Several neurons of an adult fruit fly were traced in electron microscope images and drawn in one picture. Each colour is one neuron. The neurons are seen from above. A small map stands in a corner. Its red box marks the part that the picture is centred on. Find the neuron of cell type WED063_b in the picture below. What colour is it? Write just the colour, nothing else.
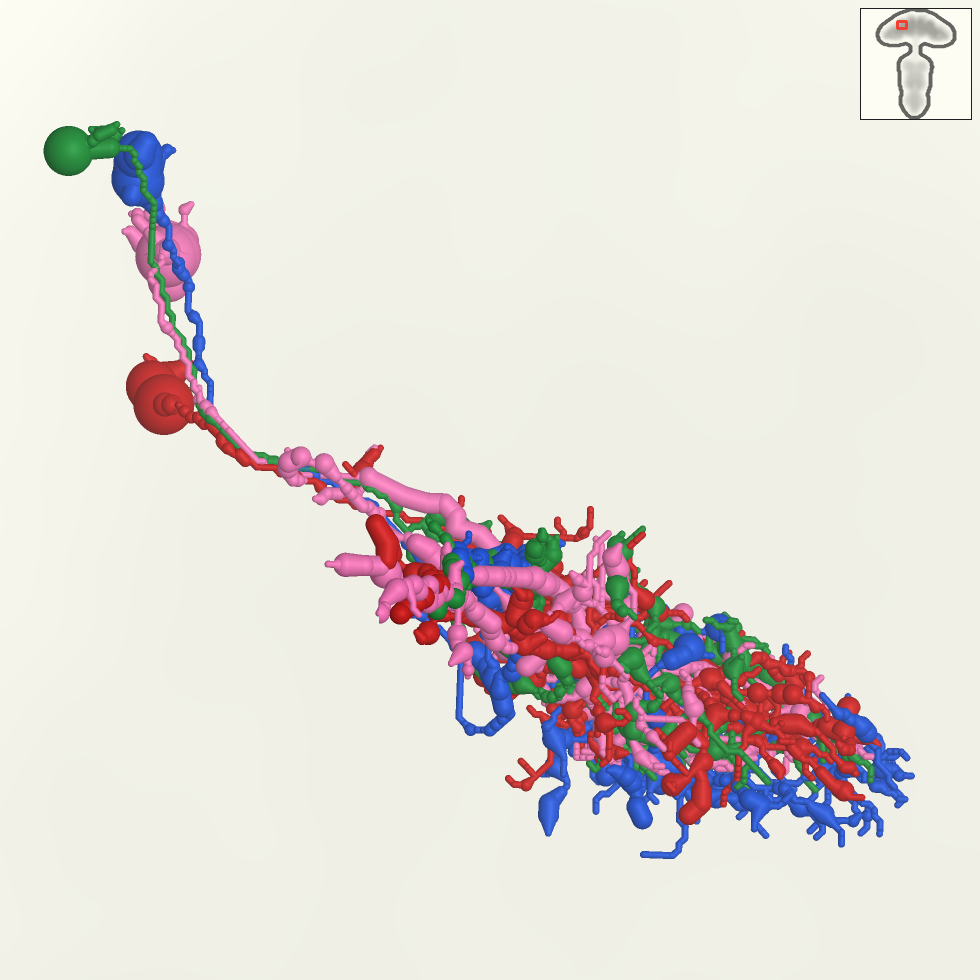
red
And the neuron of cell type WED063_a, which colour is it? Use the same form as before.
green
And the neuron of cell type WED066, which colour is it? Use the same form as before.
pink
